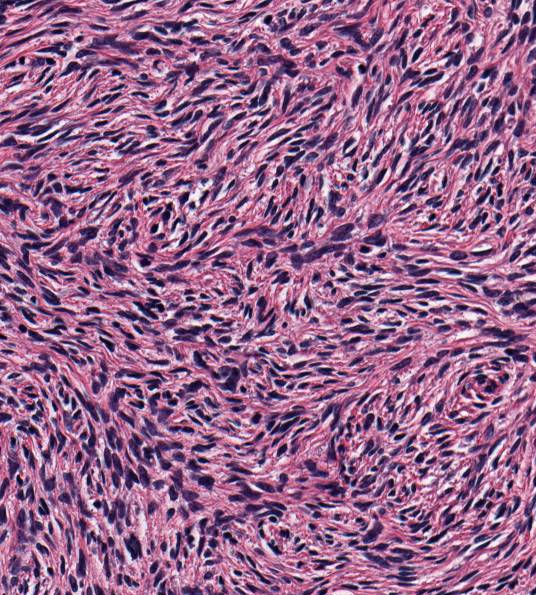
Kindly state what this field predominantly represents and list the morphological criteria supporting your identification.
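The tissue is ovarian cortex. Spindle cells form short interlacing fascicles that change direction across the field, curving into swirling, whorled bundles at lower right.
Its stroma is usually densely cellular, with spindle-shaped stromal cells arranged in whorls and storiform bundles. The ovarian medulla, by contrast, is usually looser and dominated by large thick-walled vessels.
Nuclei are elongated and dark, many with tapered or wavy ends, in scant, ill-defined pale pink cytoplasm lacking clear cell borders.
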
